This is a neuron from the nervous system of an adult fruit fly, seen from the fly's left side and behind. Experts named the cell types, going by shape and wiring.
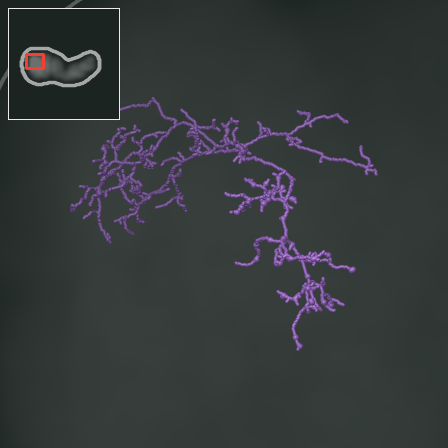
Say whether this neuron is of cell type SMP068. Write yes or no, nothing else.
yes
